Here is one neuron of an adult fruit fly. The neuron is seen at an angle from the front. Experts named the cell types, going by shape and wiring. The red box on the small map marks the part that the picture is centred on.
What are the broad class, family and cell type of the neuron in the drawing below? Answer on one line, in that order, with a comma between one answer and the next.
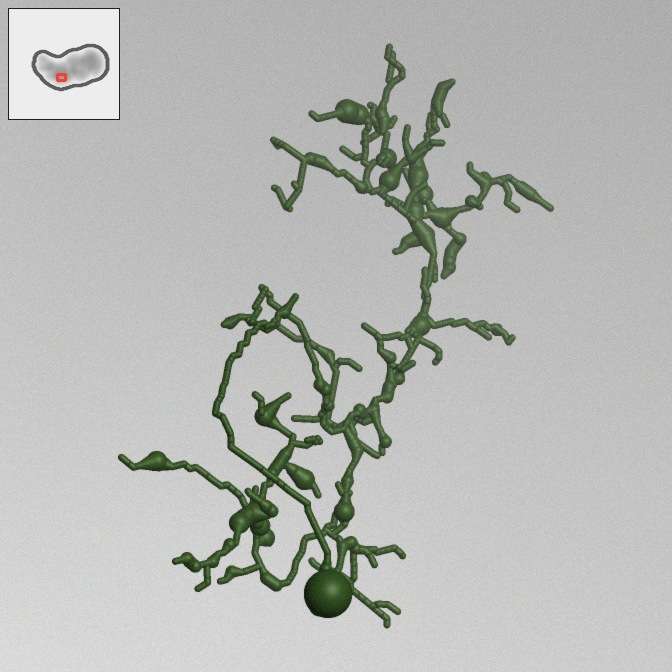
optic-lobe intrinsic neuron, Mi, Mi2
